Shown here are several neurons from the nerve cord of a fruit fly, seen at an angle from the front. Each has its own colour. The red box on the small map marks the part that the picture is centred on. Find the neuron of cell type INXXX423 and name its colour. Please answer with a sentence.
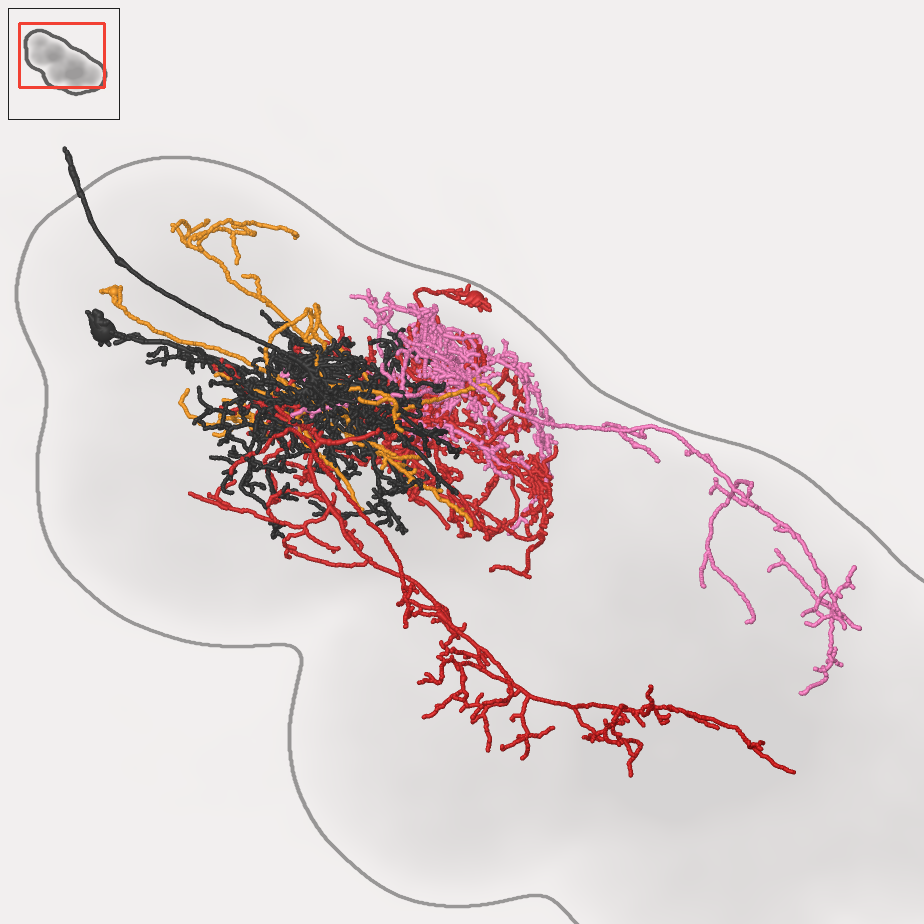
The colour is orange.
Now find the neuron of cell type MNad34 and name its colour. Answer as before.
The colour is black.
